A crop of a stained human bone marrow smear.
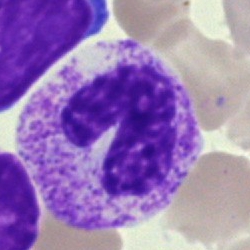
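Band neutrophil, the central cell of the smear. Outline: round, with a smooth edge. The nucleus is a thick curved band folded around a pale cleft, and that cleft opens toward the lower left. No vacuoles are present in the cytoplasm.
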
